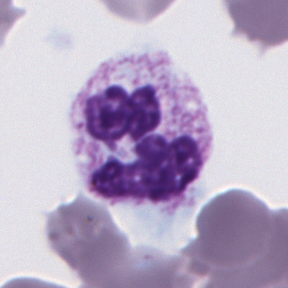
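Segmented neutrophil with a nucleus divided into several separate lobes, arranged as an upper pair and a lower group. Fine pink-violet granules are spread through the whole cytoplasm, which is pale between them.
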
